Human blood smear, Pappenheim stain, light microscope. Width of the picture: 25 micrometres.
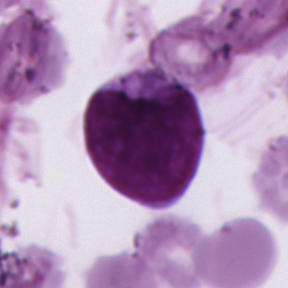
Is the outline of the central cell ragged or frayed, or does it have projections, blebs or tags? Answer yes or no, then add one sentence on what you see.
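No. The cell outline is smooth and rounded-oval.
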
